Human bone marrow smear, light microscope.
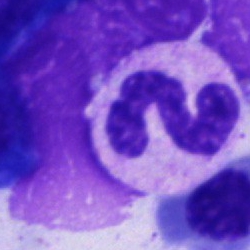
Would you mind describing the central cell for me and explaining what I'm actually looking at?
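First, the nucleus: it is a single curved band bent into an S shape. Its chromatin is dark purple and coarsely clumped. Next, the cytoplasm is abundant around the nucleus, with fine pinkish-violet granules scattered through it. Last, the name: band neutrophil.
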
